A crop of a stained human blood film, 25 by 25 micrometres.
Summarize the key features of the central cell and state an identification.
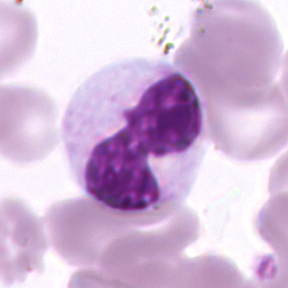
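The outline is round and smooth, and the cell is about 13 micrometres across. Inside, the chromatin is dark purple and coarsely clumped. The cytoplasm is pale lilac-grey and holds fine, faint violet granules, like dust. So this is a band neutrophil.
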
